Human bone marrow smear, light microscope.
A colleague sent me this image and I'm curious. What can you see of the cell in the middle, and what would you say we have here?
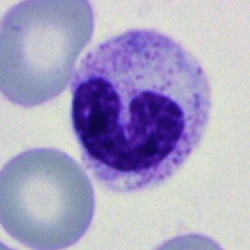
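Deeply indented from its upper side, the nucleus has a kidney-like shape and lies in the lower part of the cell, with most of the cytoplasm above it. Its chromatin is dark and coarsely clumped. Scattered fine purple granules are present in the cytoplasm. The cell is a band neutrophil.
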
